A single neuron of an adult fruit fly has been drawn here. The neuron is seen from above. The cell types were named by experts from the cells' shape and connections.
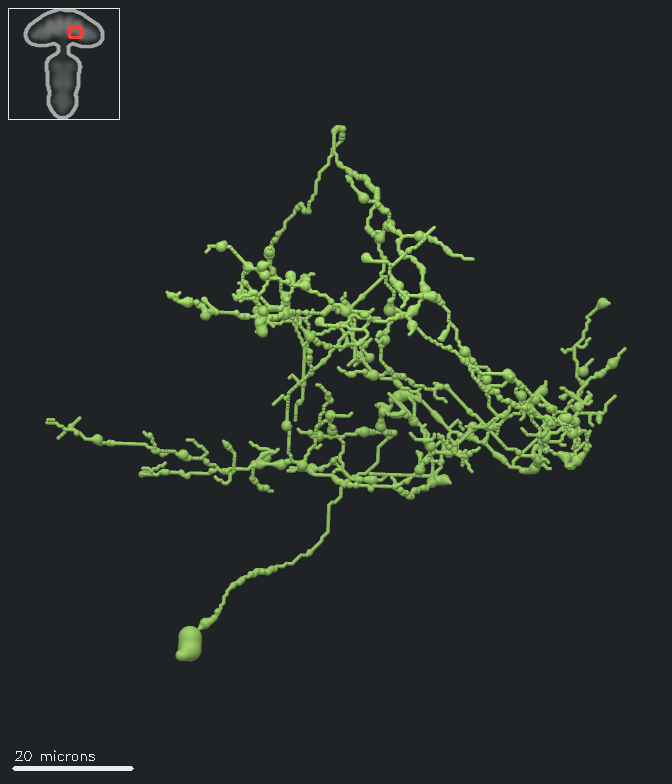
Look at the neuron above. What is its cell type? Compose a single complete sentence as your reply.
The type of this neuron is the cell type SLP361.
